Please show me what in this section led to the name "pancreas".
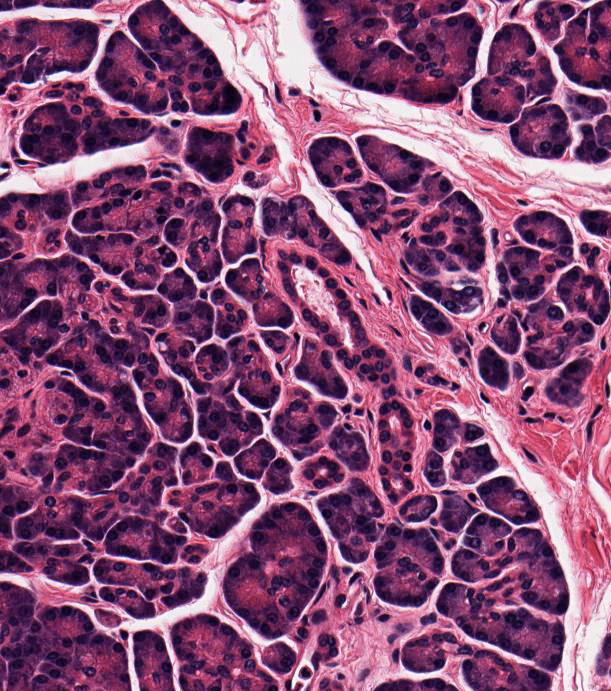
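Yes, this is pancreas.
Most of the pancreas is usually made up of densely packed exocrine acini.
That fits the bulk of this section: closely packed rounded acini, grouped into lobules by pink fibrous septa. The acinar cells are pyramidal, with round nuclei at their bases near the outer edge of each acinus, and the central lumens are tiny and mostly hard to see.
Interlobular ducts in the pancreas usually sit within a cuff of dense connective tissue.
Near the centre of the field there's a small duct in connective tissue, lined by cuboidal cells around a narrow pale lumen.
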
